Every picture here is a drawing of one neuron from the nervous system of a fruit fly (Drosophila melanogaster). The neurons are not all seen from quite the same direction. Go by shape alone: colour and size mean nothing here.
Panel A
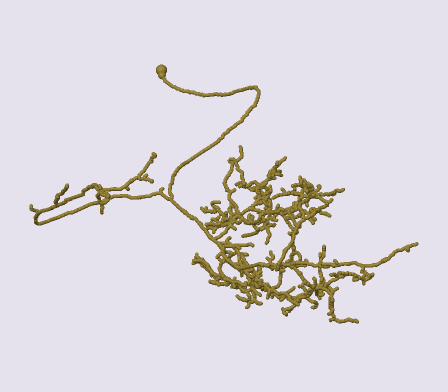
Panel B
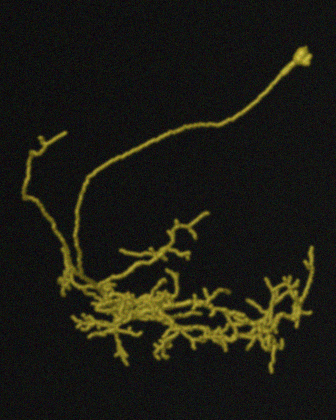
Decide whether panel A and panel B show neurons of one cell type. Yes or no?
no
